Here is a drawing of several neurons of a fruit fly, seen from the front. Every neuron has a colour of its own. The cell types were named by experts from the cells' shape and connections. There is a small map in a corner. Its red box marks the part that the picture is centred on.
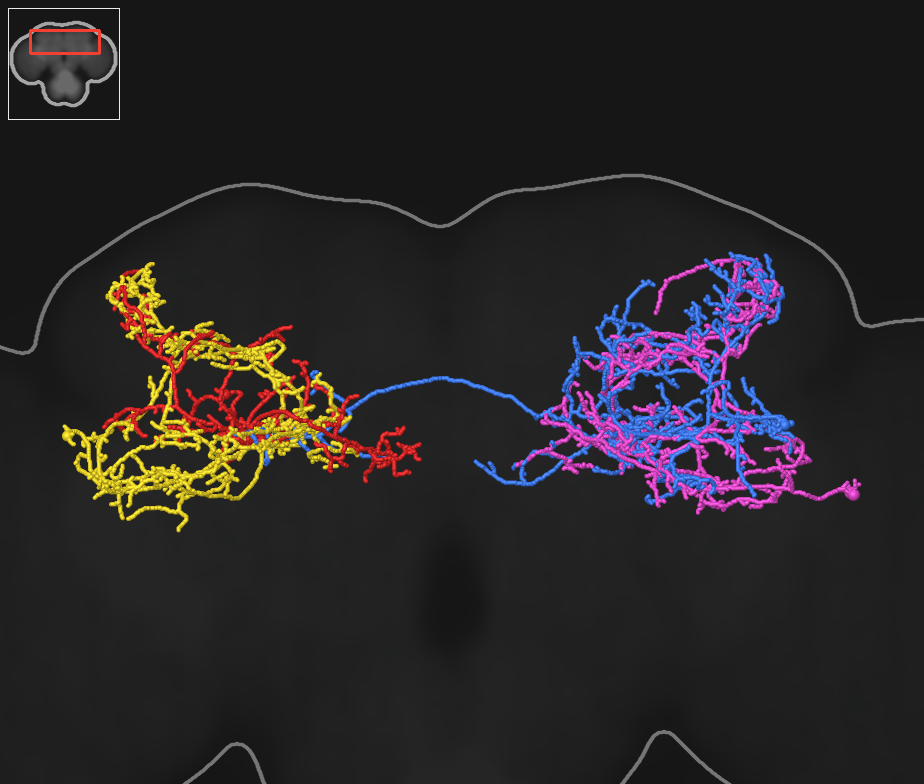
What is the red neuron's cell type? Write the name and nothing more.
CL269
